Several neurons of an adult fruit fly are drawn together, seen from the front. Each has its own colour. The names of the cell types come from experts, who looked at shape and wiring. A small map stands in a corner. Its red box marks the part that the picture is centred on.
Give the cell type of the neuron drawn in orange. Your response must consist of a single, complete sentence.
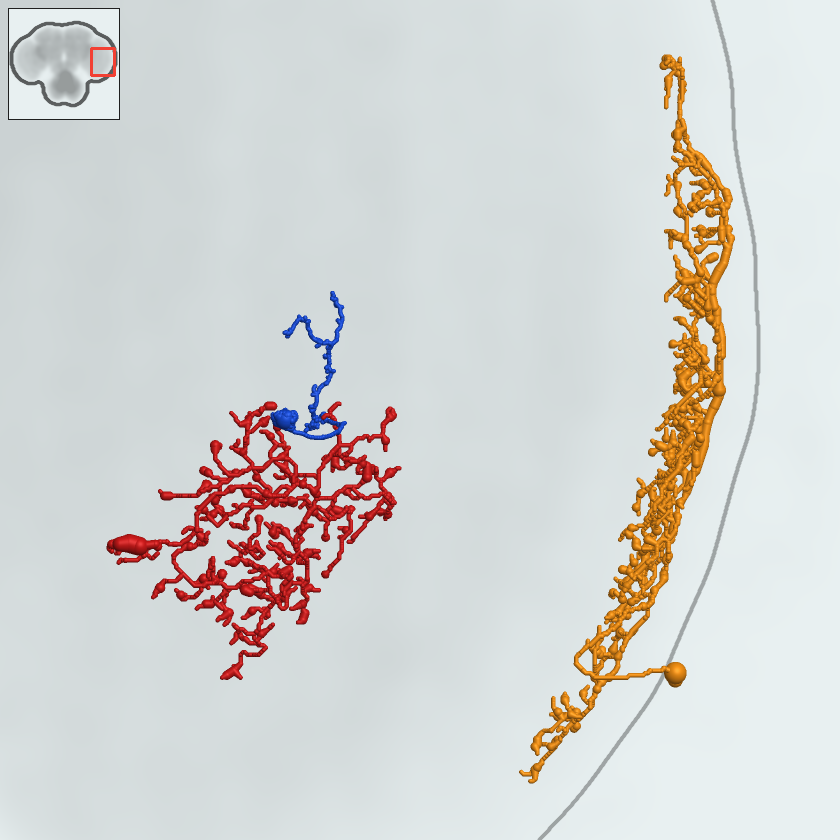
The cell type that this neuron has is Dm6.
